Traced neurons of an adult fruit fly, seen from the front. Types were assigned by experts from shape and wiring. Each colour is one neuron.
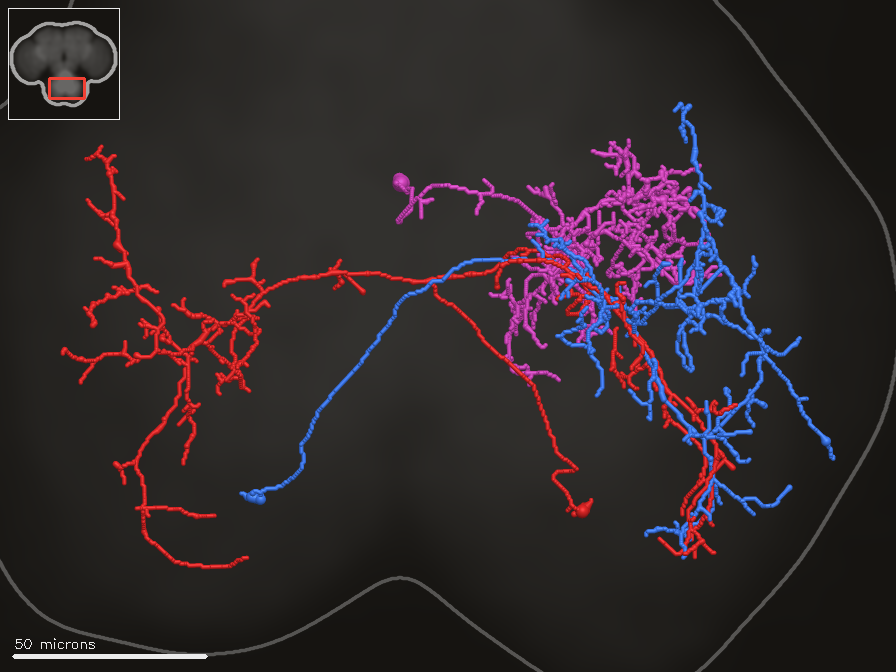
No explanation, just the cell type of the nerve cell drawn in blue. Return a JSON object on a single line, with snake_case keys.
{"cell_type": "IN12B058"}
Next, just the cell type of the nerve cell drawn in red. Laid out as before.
{"cell_type": "IN12B047"}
